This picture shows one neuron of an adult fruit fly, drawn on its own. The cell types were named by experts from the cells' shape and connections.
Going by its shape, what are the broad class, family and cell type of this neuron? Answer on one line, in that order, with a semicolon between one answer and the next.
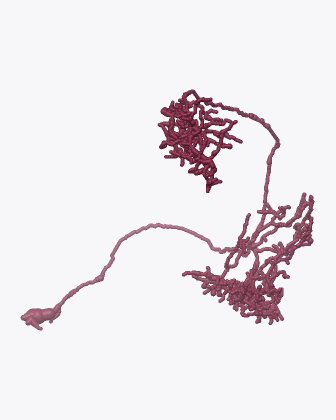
central-brain intrinsic neuron; class CX; hDeltaH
